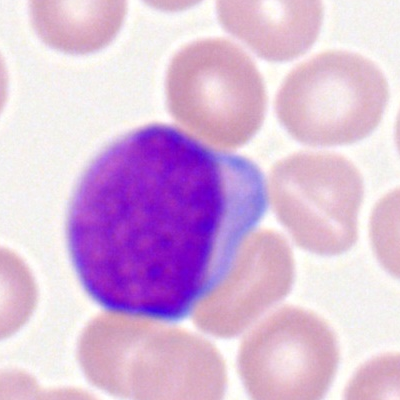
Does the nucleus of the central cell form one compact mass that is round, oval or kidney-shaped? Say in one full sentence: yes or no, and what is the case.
Yes, the nucleus of the cell is compact, undivided and round, oval or kidney-shaped.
